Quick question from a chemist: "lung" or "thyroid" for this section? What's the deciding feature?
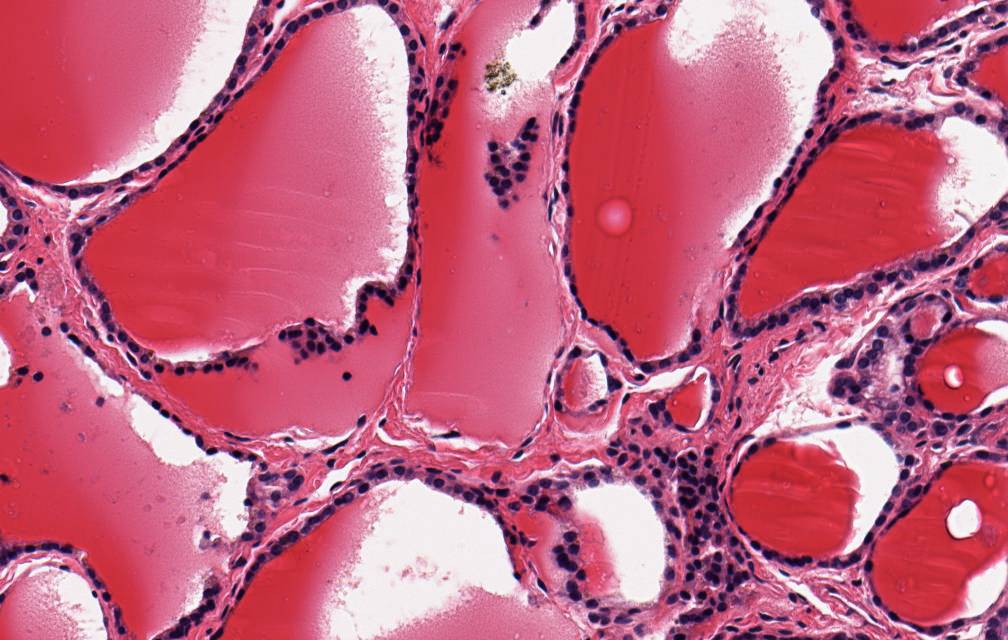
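It's thyroid. What settles it is that the follicle lumina here are filled with homogeneous, strongly eosinophilic colloid.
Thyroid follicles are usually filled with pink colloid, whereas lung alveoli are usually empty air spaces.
The follicles are closed, largest at the left and centre and smaller ones grouped at the lower right, separated by thin pink fibrous septa with scattered spindle-shaped nuclei.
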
